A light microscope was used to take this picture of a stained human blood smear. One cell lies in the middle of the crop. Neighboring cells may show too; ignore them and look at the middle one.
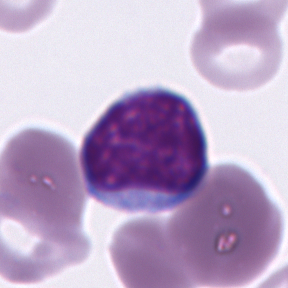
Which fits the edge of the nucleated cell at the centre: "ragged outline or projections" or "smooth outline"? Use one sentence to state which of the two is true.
The edge of the cell is smooth and even.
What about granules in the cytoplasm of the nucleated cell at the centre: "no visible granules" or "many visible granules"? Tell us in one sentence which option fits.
Within its cytoplasm there is no visible granule.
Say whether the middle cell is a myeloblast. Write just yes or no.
no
